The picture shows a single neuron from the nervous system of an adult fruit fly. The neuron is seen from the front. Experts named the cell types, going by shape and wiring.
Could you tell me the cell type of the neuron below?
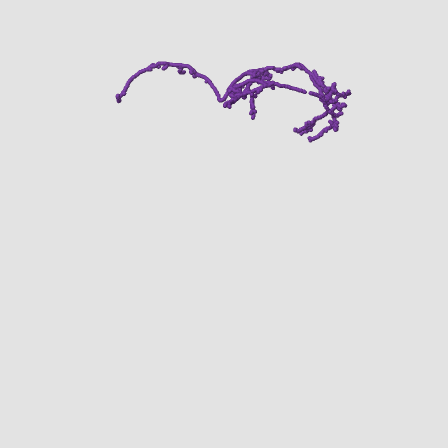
SMP703m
